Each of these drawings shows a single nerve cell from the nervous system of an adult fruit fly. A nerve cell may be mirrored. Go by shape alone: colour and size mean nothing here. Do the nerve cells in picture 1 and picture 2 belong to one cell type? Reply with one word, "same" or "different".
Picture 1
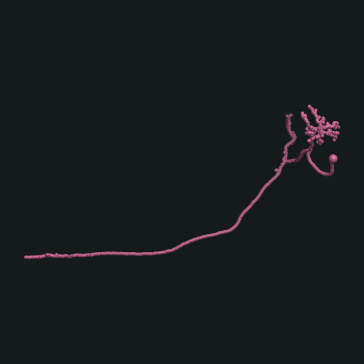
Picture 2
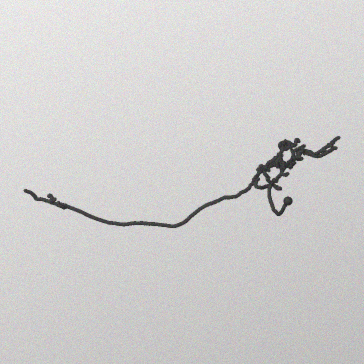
same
